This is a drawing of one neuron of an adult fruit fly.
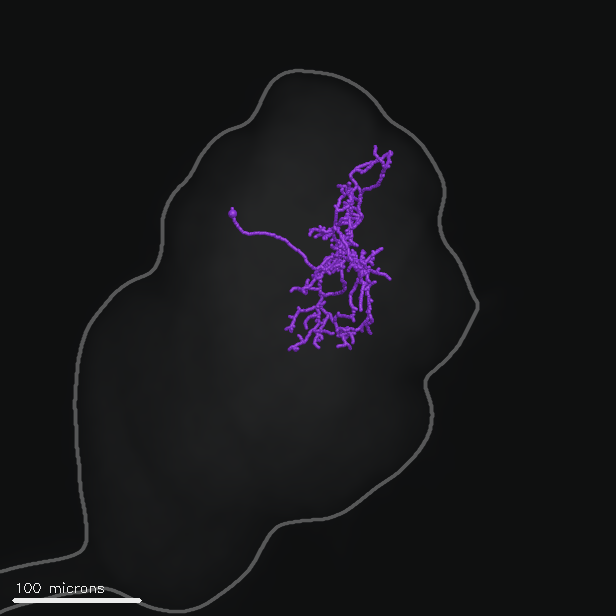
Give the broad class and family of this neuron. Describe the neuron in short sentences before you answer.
From top to bottom in the picture it spans about 160 microns. As drawn here it is taller than it is wide. This is a central-brain intrinsic neuron. The family is hemilineage SMPpv2_ventral.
